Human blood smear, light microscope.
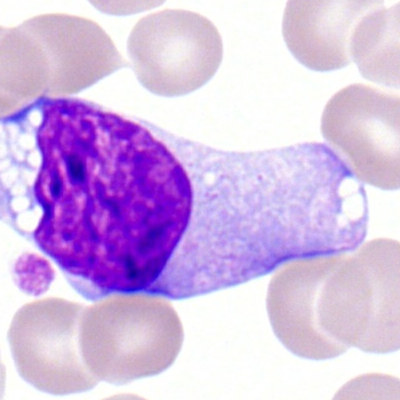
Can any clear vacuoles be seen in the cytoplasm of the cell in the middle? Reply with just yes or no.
Yes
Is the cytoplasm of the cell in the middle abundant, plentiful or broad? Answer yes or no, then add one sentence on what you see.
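Yes. The cytoplasm is abundant, extending far to the right of the nucleus.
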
